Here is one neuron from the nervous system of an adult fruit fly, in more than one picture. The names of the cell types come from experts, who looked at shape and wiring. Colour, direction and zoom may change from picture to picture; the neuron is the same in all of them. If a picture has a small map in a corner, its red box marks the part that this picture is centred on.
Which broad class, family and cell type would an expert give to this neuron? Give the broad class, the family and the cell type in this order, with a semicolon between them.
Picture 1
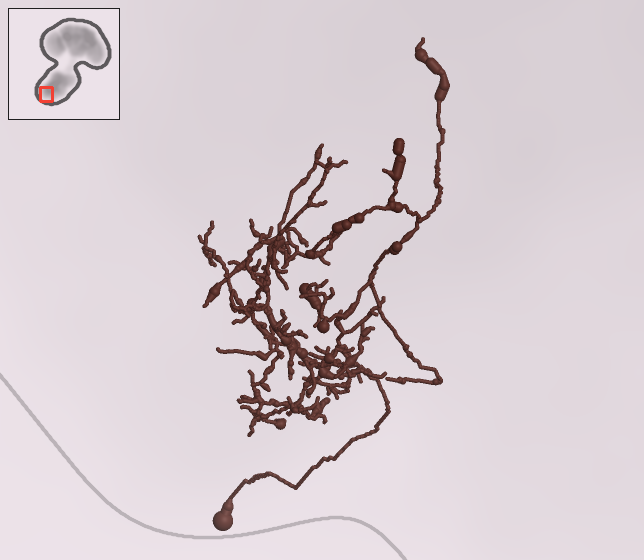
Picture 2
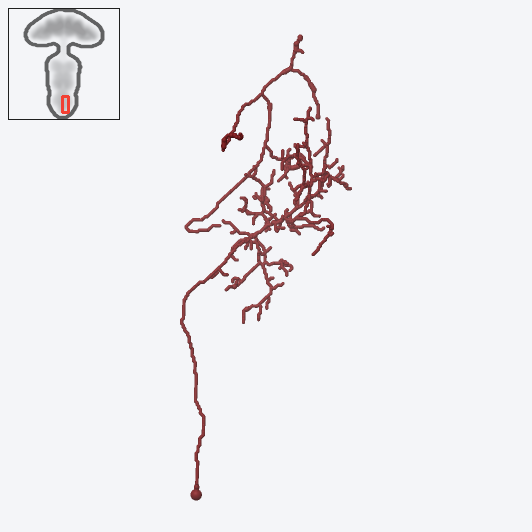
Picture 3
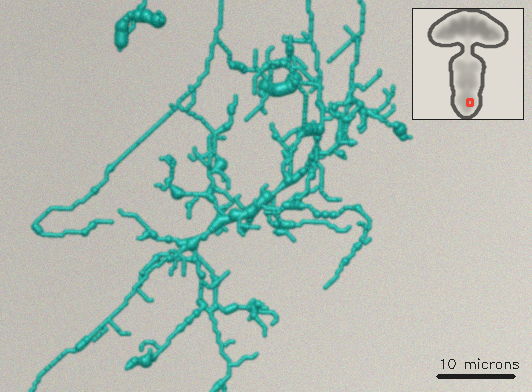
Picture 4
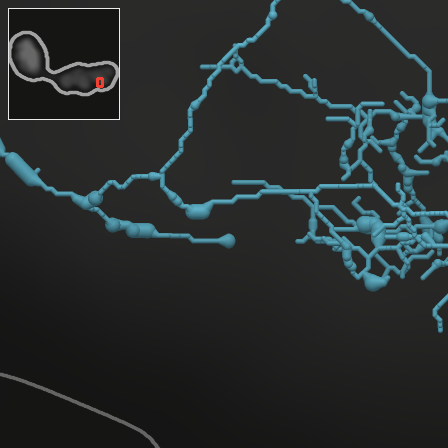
nerve-cord intrinsic neuron; hemilineage 01B; IN01B060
